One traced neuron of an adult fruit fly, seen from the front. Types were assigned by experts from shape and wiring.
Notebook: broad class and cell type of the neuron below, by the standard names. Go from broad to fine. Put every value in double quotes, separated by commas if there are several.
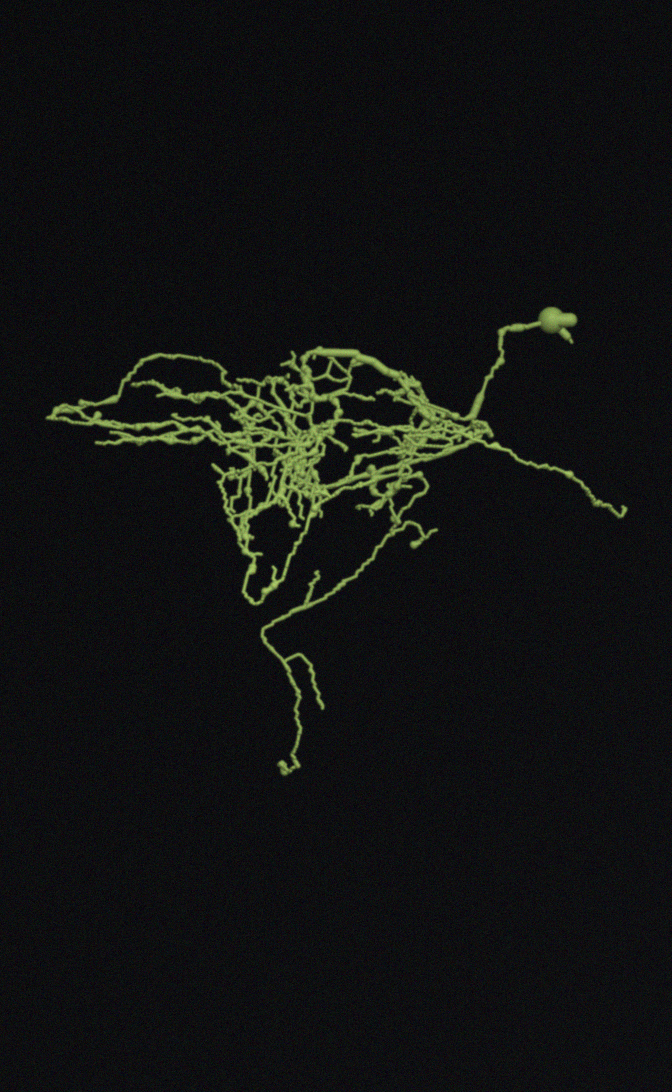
"nerve-cord intrinsic neuron", "INXXX295"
